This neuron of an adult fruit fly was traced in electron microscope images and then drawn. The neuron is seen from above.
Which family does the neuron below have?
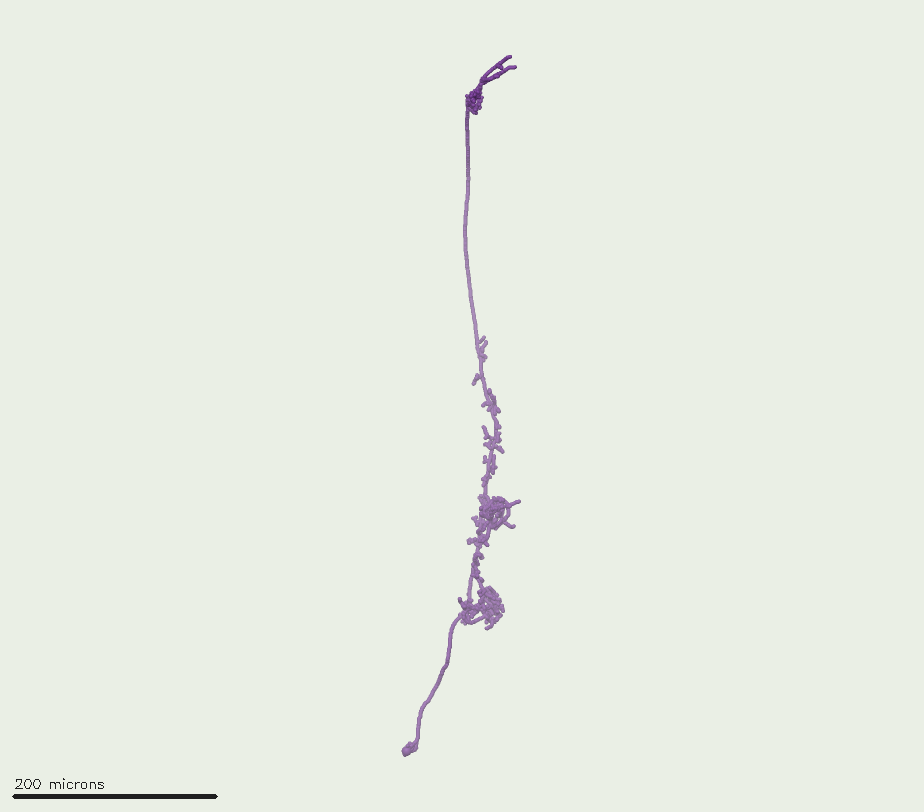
hemilineage 06B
